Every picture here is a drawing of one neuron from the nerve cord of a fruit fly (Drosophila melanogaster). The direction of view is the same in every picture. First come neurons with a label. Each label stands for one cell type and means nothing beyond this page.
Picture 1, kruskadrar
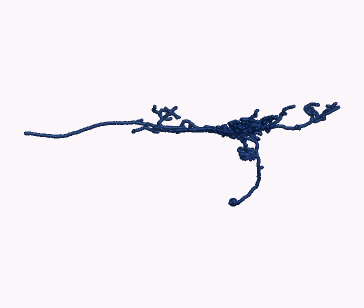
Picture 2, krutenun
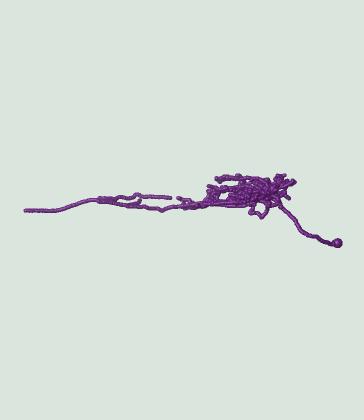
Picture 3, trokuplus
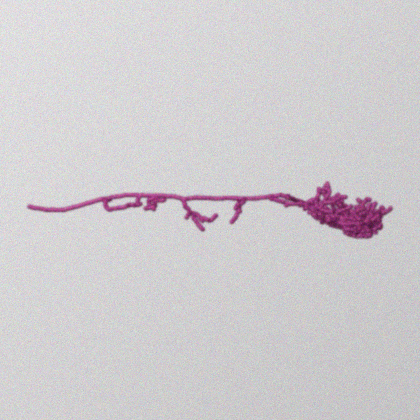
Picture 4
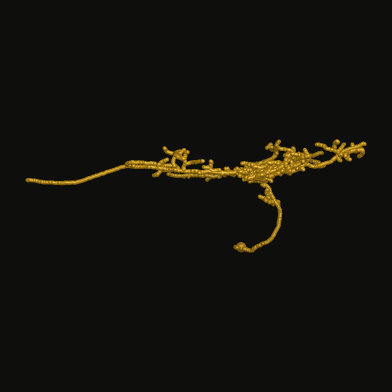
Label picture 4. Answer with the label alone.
kruskadrar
